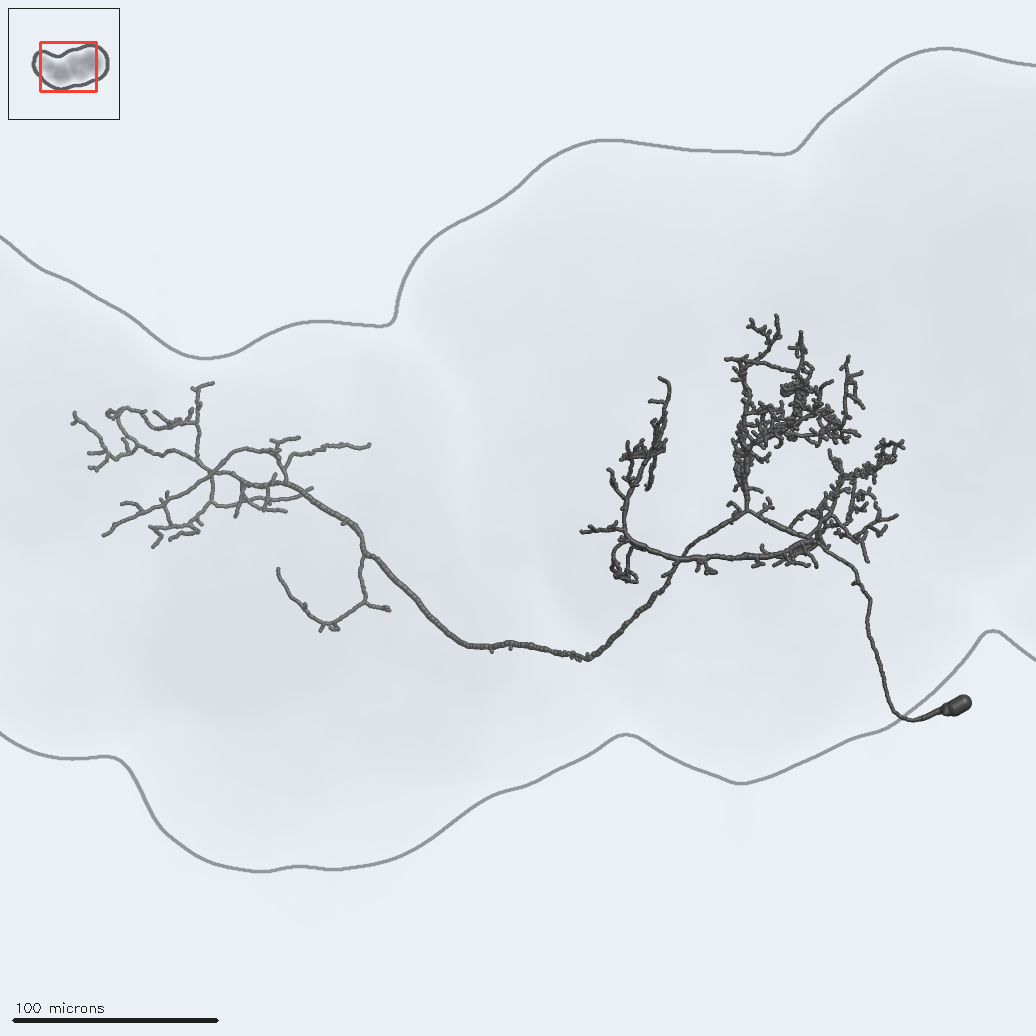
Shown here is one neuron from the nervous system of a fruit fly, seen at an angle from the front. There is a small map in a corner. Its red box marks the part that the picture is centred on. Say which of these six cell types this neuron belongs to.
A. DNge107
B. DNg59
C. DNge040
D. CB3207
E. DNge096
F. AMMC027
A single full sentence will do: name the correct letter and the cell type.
Option A corresponds to DNge107, the neuron's cell type.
